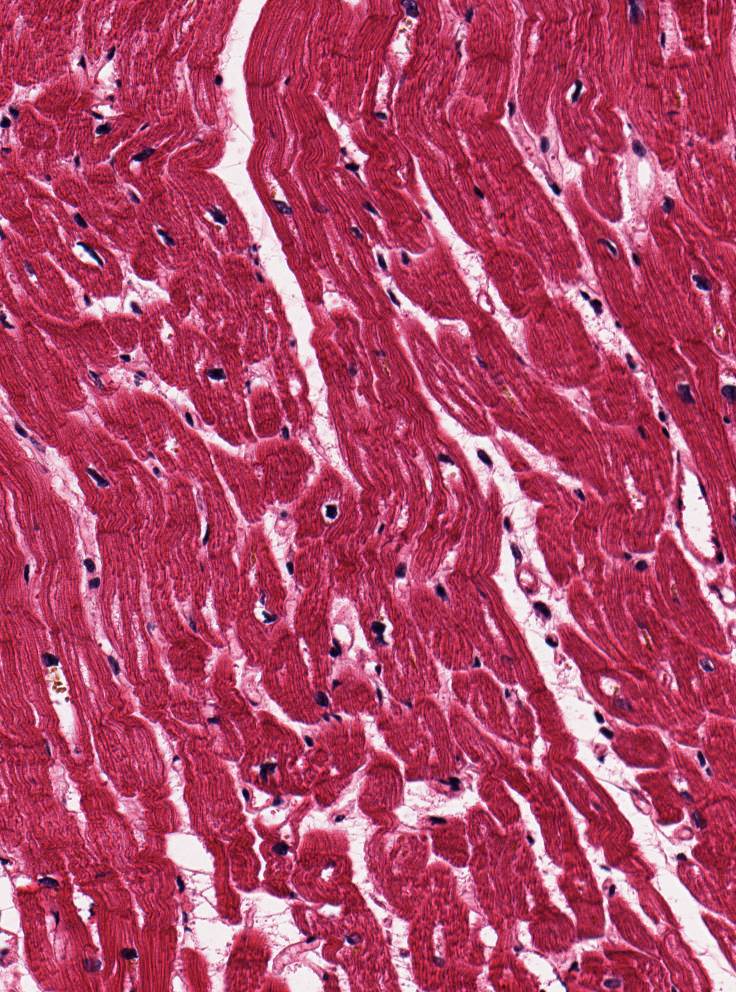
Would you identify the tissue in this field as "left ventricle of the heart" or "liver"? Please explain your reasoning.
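This is left ventricle of the heart, not liver. The deciding point is that muscle fibres fill the whole field, running lengthwise from top to bottom in a gently wavy, slanting course.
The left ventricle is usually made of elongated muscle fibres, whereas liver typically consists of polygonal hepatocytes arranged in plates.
Many of the fibres branch and join neighbouring fibres, and their cytoplasm stains a deep red-pink. The narrow spaces between fibres hold sparse, loose, pale connective tissue with scattered small dark nuclei.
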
